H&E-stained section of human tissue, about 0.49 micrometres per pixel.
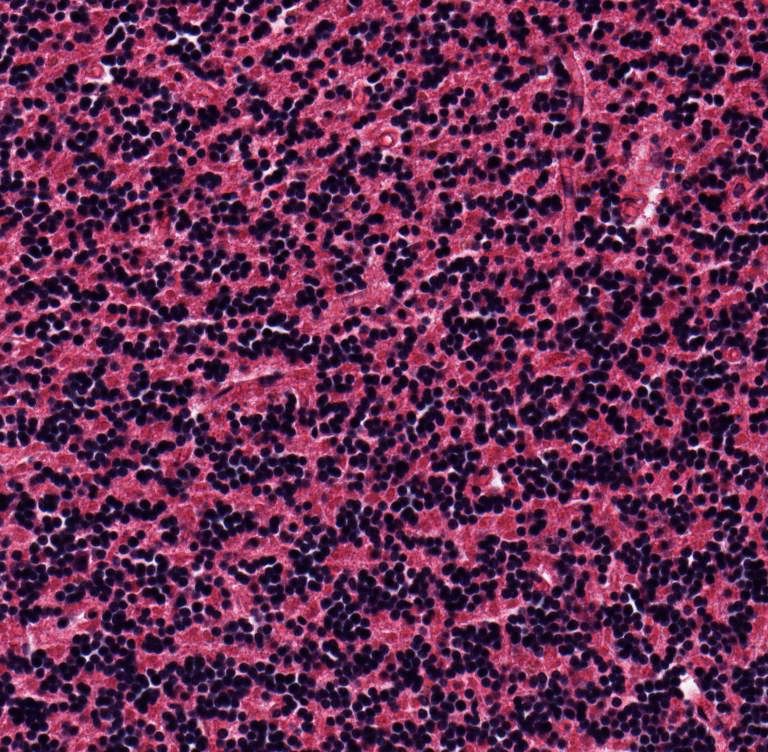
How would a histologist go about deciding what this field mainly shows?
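Granular layer of the cerebellum, across the whole field. Small, round, uniformly dark purple nuclei with almost no cytoplasm, packed densely and evenly; no layering or separate units.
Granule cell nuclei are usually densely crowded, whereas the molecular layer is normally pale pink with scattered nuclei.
Between nuclear clusters, irregular islands of pink, finely fibrillar material.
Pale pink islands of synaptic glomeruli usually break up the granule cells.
No large cells with abundant cytoplasm seen.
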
